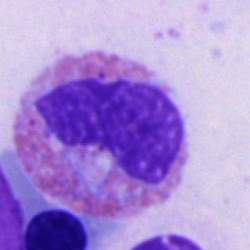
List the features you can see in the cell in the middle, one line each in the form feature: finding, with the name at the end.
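Nucleus: kidney-like, indented on its lower side
Position: nucleus in upper part of cell
Granules: pink-orange, filling the cytoplasm
Indentation: holds a pale, granule-poor area of cytoplasm
Name: eosinophil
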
